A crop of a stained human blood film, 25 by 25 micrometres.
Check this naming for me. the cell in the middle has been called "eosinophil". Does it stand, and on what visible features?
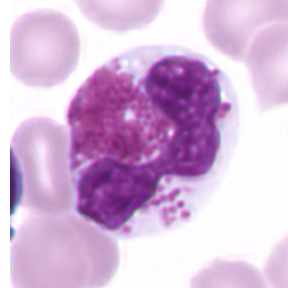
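Take the nucleus first: its lobes lie along the right side and the lower left of the cell, while the granules are massed in the upper left part.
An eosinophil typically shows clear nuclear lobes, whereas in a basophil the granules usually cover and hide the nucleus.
So the lobes you can see go with eosinophil and against basophil. Now the chromatin, which is dense and dark purple.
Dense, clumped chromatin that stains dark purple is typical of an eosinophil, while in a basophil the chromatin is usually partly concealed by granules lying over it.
Seeing that chromatin plainly again favours eosinophil over basophil. Beyond that, the granules are reddish-pink, the outline is roughly round, and no nucleoli are visible in the nucleus. Eosinophil fits this cell.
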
